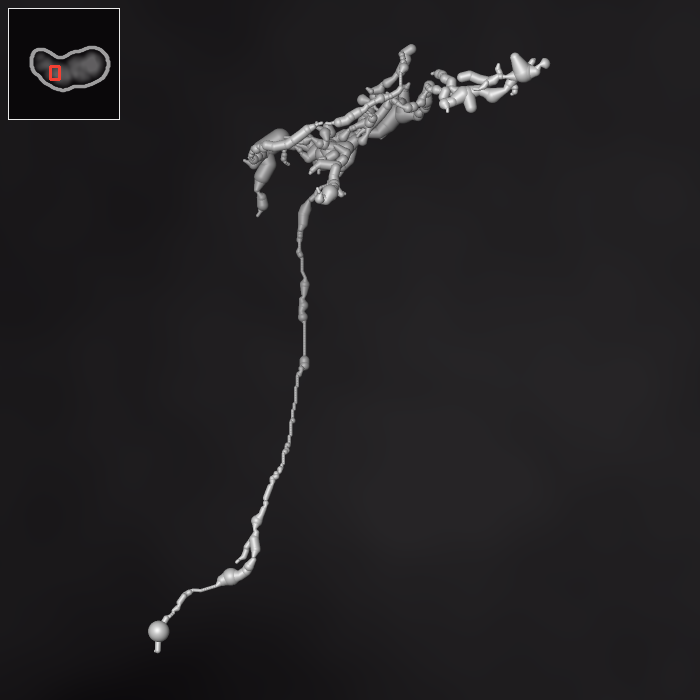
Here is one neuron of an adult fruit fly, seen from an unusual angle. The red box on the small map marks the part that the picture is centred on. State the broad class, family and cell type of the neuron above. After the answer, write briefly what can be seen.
This is a nerve-cord intrinsic neuron. Its family is hemilineage 03B. Its cell type is IN03B045. The cell body can be seen at the lower left of the picture. In this view it is taller than it is wide.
